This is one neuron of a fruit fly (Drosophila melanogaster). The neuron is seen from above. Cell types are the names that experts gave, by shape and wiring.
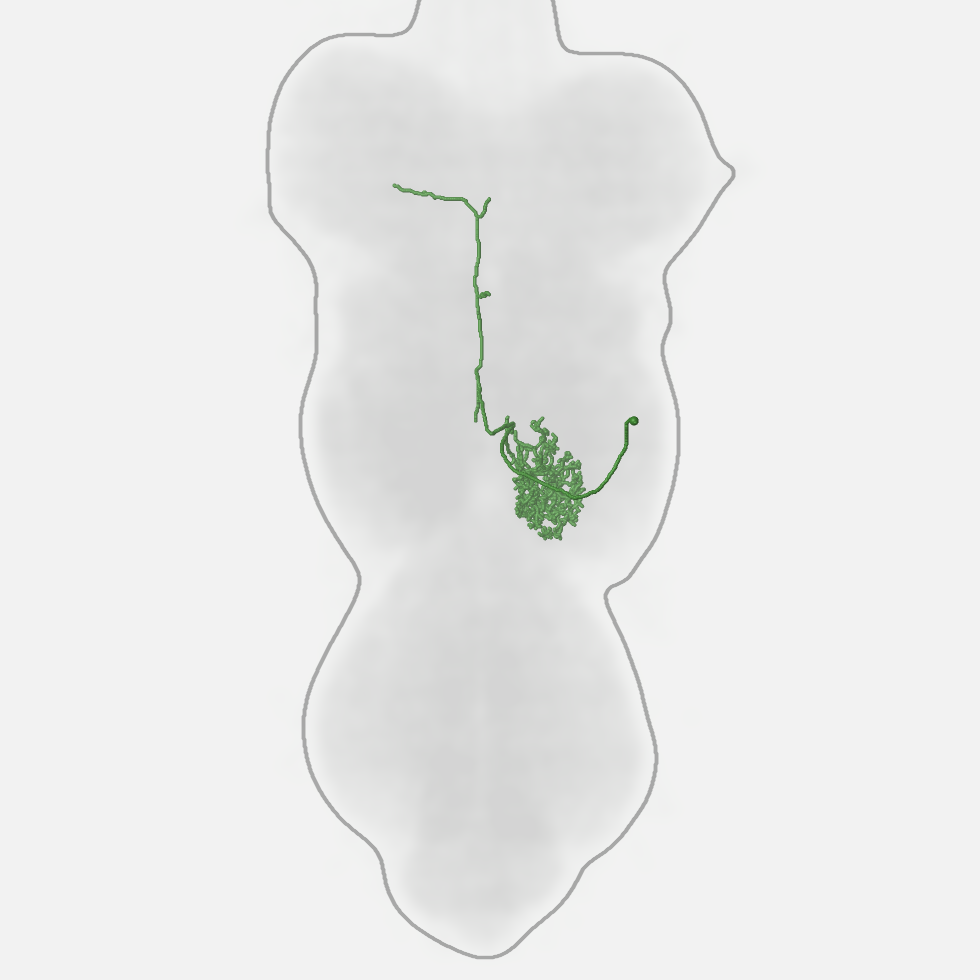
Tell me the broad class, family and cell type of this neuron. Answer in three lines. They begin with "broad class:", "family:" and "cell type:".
broad class: nerve-cord intrinsic neuron
family: hemilineage 23B
cell type: IN23B067_c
